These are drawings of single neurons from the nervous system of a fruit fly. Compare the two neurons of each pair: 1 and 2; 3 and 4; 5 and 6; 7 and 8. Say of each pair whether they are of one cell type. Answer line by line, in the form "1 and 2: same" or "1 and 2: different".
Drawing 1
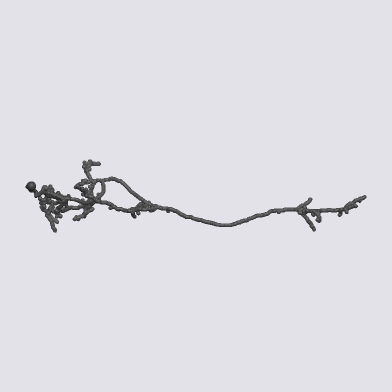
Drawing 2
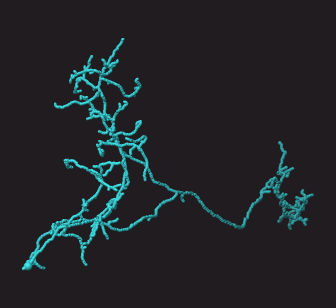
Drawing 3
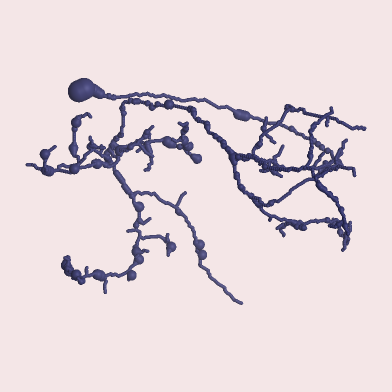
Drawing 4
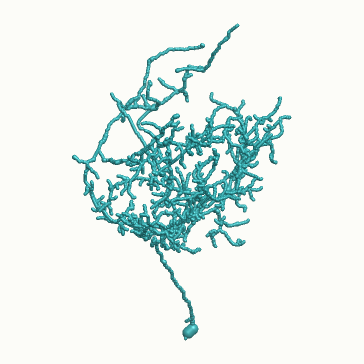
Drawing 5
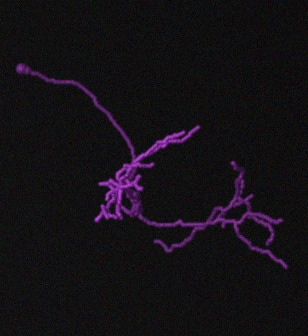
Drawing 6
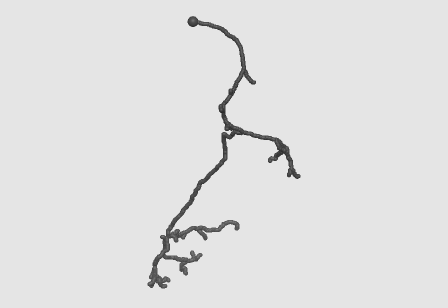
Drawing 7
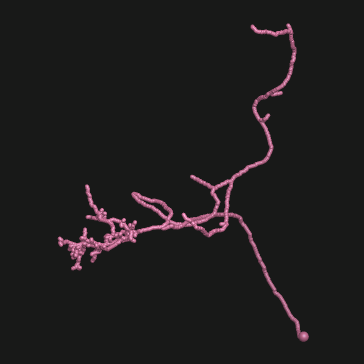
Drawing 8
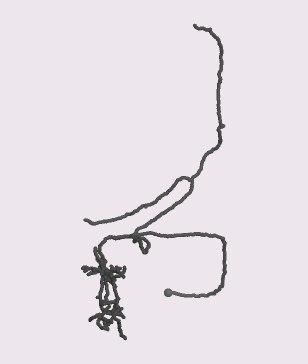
1 and 2: same
3 and 4: different
5 and 6: same
7 and 8: same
